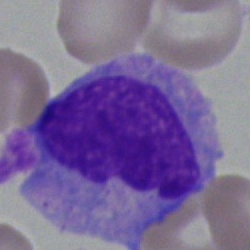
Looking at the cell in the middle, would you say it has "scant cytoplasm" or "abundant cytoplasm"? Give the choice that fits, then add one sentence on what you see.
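Abundant cytoplasm. The cytoplasm is abundant and widest below the nucleus.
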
